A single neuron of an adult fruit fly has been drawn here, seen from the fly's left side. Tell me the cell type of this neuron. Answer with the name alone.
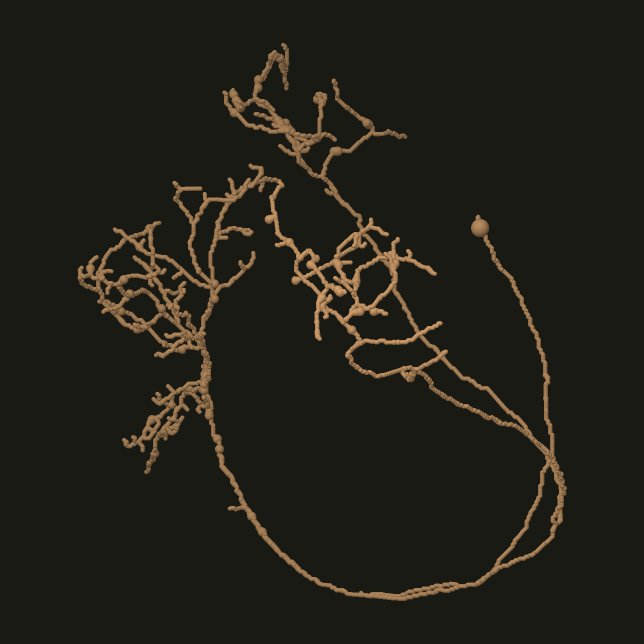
CB3874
